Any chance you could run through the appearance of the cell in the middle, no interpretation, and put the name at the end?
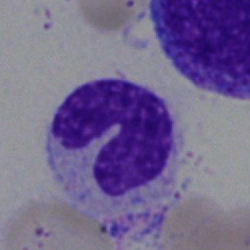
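Bent into a kidney shape, the nucleus has a deep notch opening toward the lower left. Its chromatin is dark purple and coarsely clumped. Most of the cytoplasm lies to the lower left of the nucleus, within a roughly round cell outline. The cell in the middle is a band neutrophil.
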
